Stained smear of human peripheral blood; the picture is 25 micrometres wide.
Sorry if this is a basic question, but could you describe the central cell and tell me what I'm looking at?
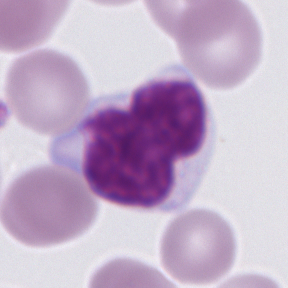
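This cell measures about 14 by 11 micrometres, and its outline is irregular and angular rather than round. The nucleus fills about 70% of the cell's area, and no distinct nucleolus can be made out within it. The cytoplasm is a pale greyish blue and shows no visible vacuoles. The cell is a large granular lymphocyte.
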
